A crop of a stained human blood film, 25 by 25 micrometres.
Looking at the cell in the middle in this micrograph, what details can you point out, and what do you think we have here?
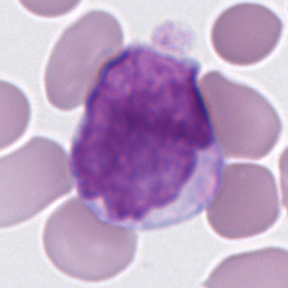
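Nucleus occupies most of the cell, about 15 by 12 micrometres, leaving only a thin margin of cytoplasm. Chromatin dark purple and mottled, clumped darker areas among lighter ones. Cytoplasm a scant pale bluish-grey rim, widest along the lower right. Outline roughly oval, sitting closely among the surrounding red cells. This is an atypical promyelocyte.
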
